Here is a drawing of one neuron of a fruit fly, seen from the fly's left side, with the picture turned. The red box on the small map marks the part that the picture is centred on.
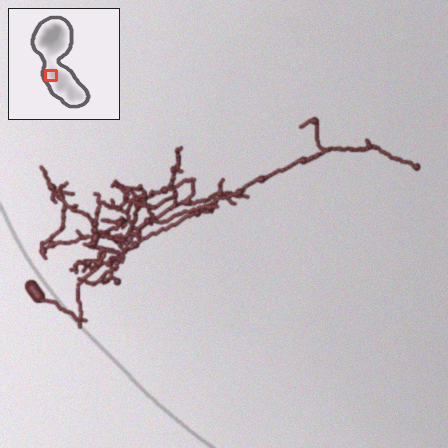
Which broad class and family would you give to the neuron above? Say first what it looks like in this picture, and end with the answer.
Dozens of branch ends can be seen. As drawn here it is wider than it is tall. Its broad class is nerve-cord intrinsic neuron. The family is hemilineage 01B.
